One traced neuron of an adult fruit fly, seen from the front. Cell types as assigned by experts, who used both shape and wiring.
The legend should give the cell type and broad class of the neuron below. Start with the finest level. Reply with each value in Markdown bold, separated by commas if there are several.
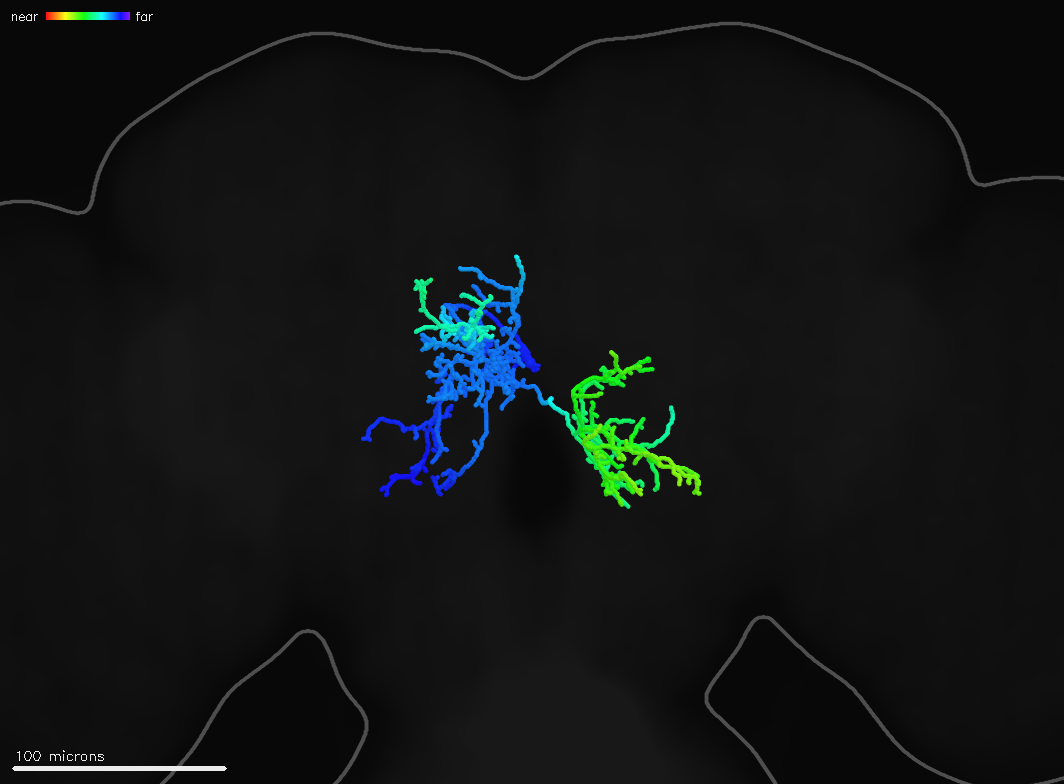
**PS217**, **central-brain intrinsic neuron**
